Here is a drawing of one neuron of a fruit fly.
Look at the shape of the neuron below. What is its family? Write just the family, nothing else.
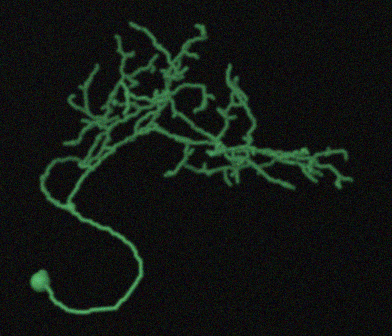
hemilineage LHl4_dorsal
